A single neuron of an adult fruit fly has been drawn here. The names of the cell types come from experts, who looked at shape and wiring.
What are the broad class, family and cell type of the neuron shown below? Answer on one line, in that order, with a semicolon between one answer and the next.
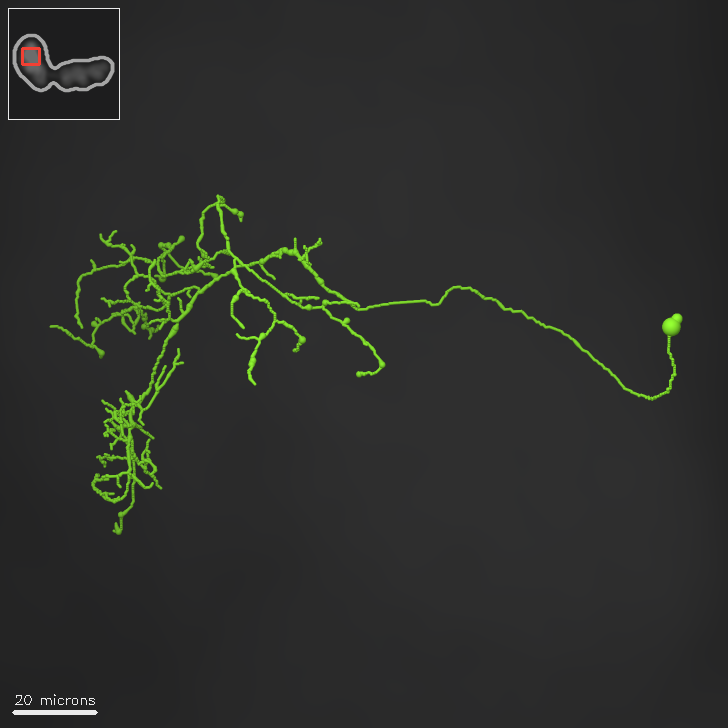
central-brain intrinsic neuron; hemilineage DL1_dorsal; MBON15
